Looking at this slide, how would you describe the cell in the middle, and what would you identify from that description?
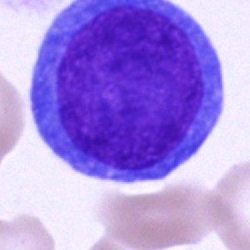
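See how round and smooth the outline is? The chromatin's purple and finely granular all through the nucleus, and there's just a narrow rim of deep blue cytoplasm, a touch wider on the left than on the right. That's a blast.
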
